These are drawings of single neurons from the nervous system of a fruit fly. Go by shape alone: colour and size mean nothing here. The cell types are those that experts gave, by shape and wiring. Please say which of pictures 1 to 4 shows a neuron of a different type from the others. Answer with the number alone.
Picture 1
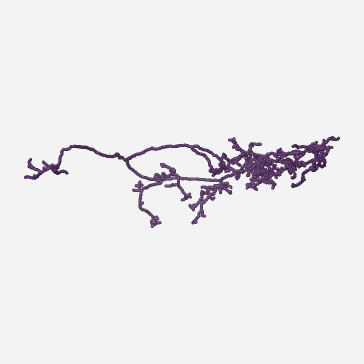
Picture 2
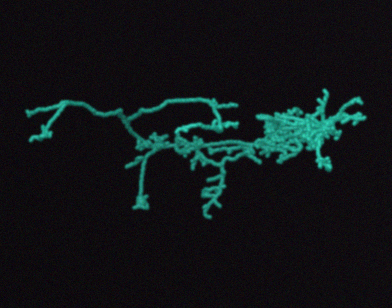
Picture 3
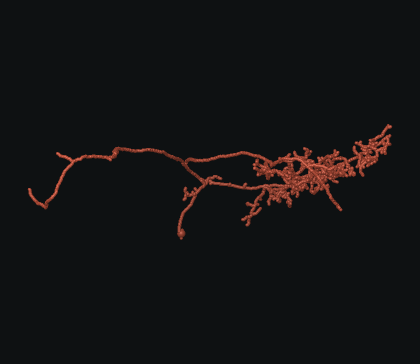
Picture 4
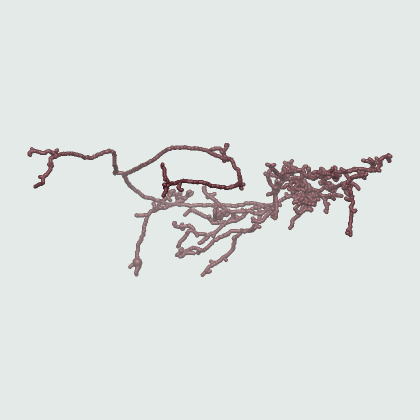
3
